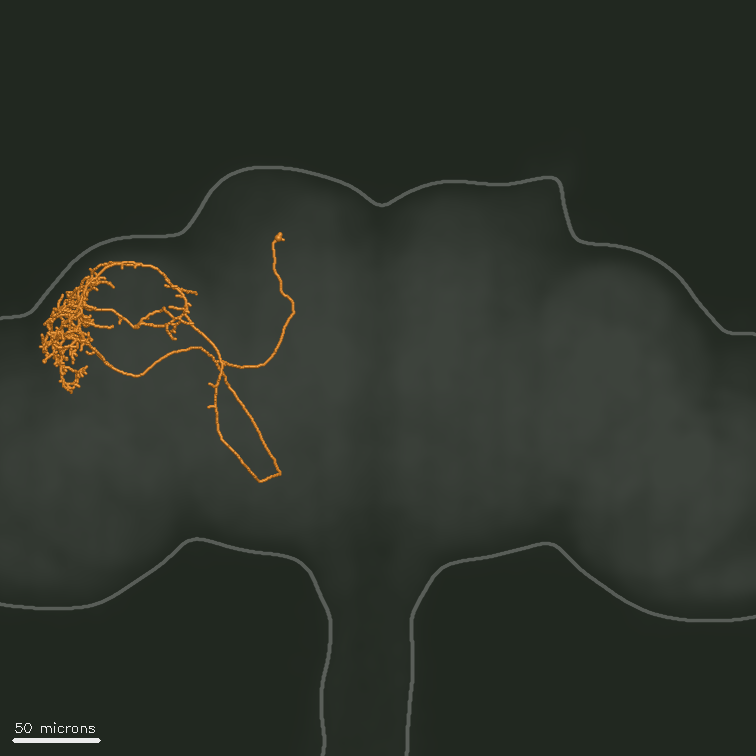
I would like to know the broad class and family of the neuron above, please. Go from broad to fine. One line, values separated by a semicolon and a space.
central-brain intrinsic neuron; hemilineage LALv1_ventral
